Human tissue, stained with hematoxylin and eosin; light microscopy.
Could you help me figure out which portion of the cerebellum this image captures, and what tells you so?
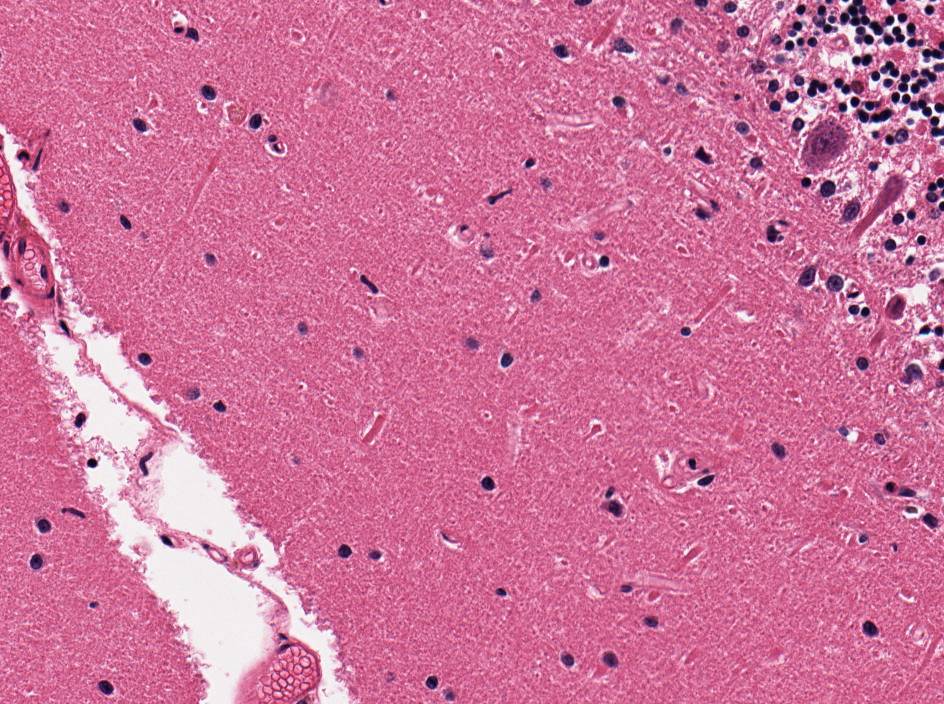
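That's the molecular layer. Most of the field is a broad zone of pale pink, finely granular-fibrillary neuropil with only sparse, scattered small nuclei.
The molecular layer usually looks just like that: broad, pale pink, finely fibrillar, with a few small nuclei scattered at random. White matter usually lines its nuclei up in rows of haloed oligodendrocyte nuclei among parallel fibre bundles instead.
Up in the right corner sits a crowded cluster of small, round, dark-staining nuclei.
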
